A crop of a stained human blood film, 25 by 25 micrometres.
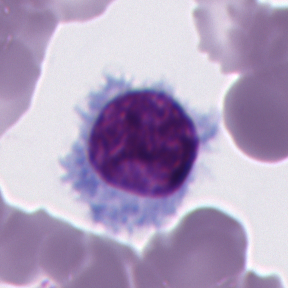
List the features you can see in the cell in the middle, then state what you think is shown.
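First, the margin: fine projections arise from the whole circumference. Second, the cytoplasm: broader below and left of the nucleus than above and right, with no distinct granules and no vacuoles. Last, the name: hairy cell.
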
